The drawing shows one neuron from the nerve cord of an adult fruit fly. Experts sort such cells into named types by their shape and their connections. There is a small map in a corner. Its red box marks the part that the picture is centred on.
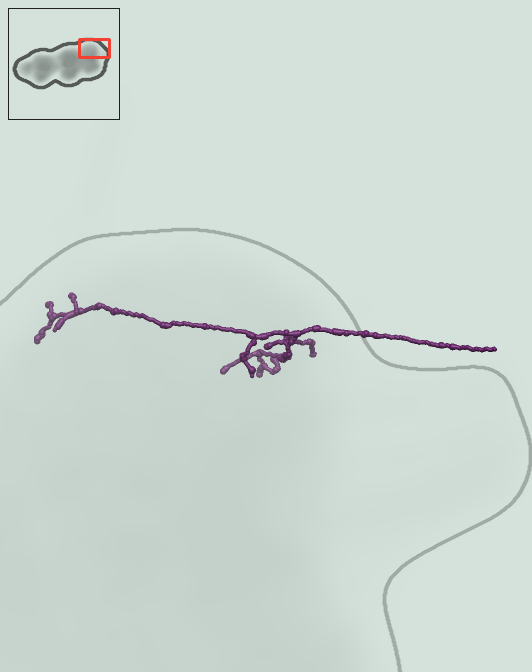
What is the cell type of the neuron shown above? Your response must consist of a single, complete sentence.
This neuron is recognized as the cell type DNge051.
